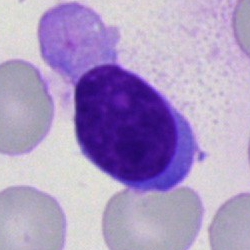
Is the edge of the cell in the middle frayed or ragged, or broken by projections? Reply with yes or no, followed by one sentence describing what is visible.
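No. The cell has a smooth oval outline.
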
